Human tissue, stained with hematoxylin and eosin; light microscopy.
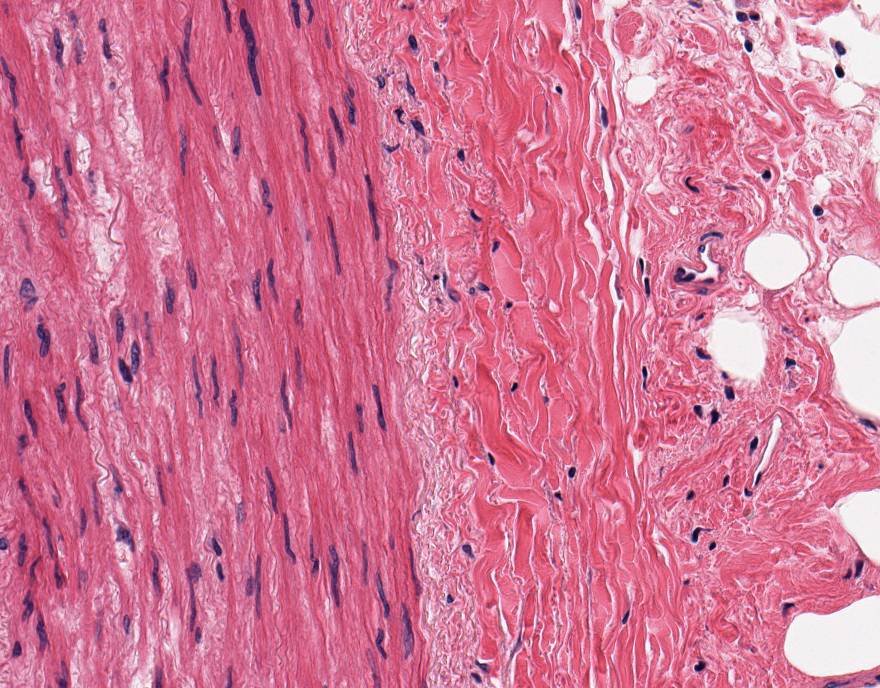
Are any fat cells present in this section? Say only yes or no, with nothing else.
Yes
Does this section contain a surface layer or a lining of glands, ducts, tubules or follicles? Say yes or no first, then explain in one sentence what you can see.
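No. No epithelium is present anywhere in the field.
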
